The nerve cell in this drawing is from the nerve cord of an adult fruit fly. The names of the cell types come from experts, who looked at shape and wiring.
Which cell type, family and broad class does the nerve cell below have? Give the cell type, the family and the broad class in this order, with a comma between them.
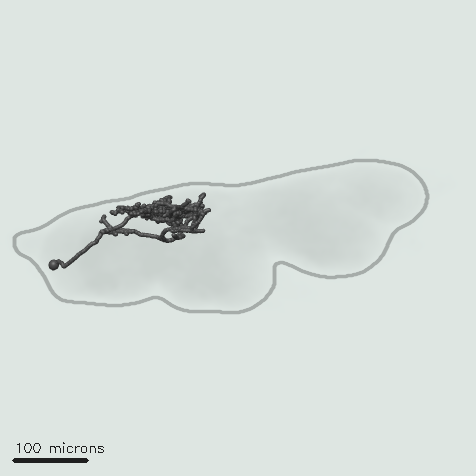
IN07B030, hemilineage 07B, nerve-cord intrinsic neuron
